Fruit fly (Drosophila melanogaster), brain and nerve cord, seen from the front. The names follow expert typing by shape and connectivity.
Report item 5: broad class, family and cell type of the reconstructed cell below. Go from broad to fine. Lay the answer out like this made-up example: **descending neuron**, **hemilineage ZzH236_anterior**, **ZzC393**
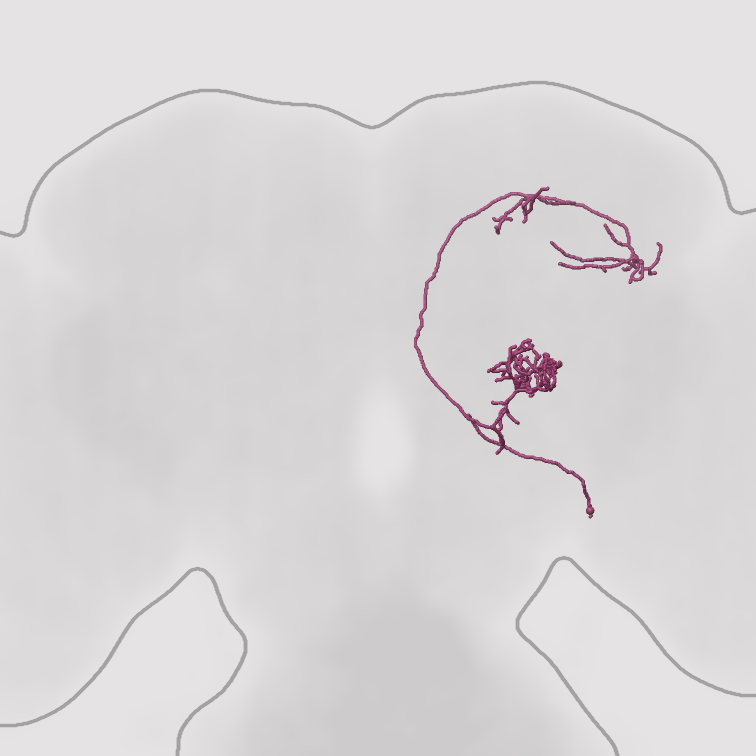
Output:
**central-brain intrinsic neuron**, **hemilineage ALlv1**, **M_lvPNm45**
